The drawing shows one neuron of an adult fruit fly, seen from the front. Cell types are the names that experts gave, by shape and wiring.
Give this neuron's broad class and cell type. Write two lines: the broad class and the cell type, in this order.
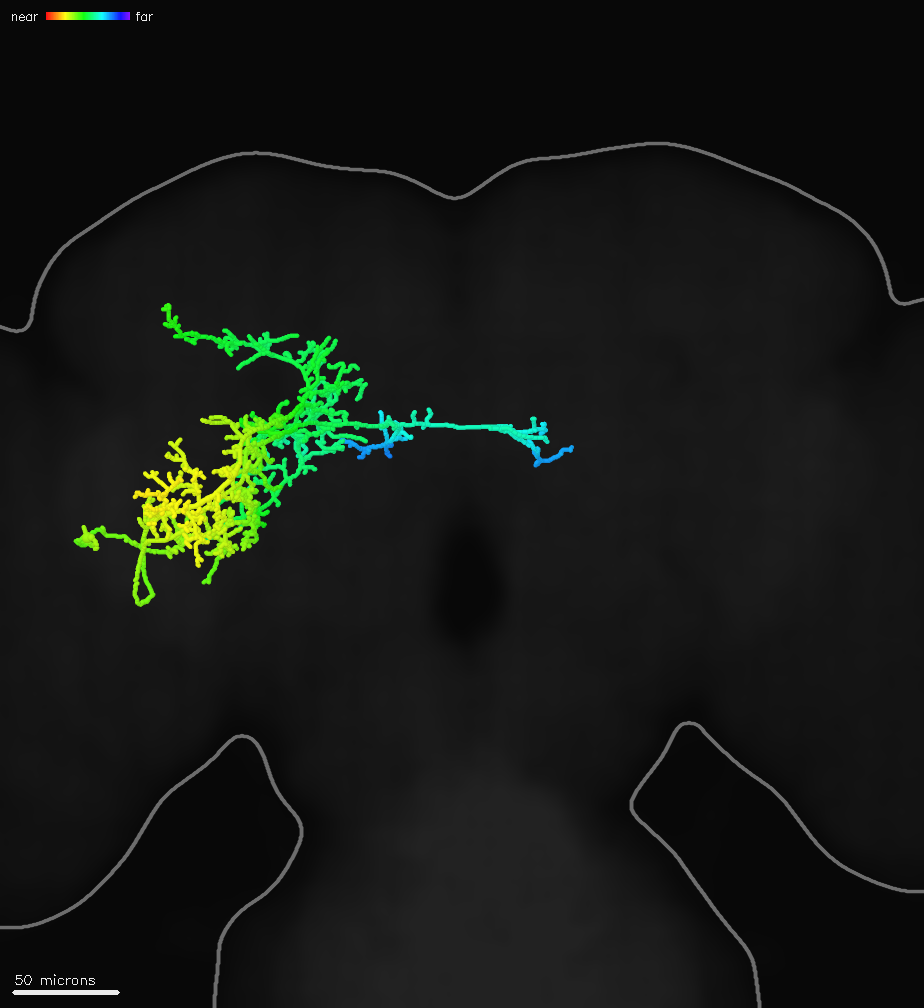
central-brain intrinsic neuron
AVLP369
